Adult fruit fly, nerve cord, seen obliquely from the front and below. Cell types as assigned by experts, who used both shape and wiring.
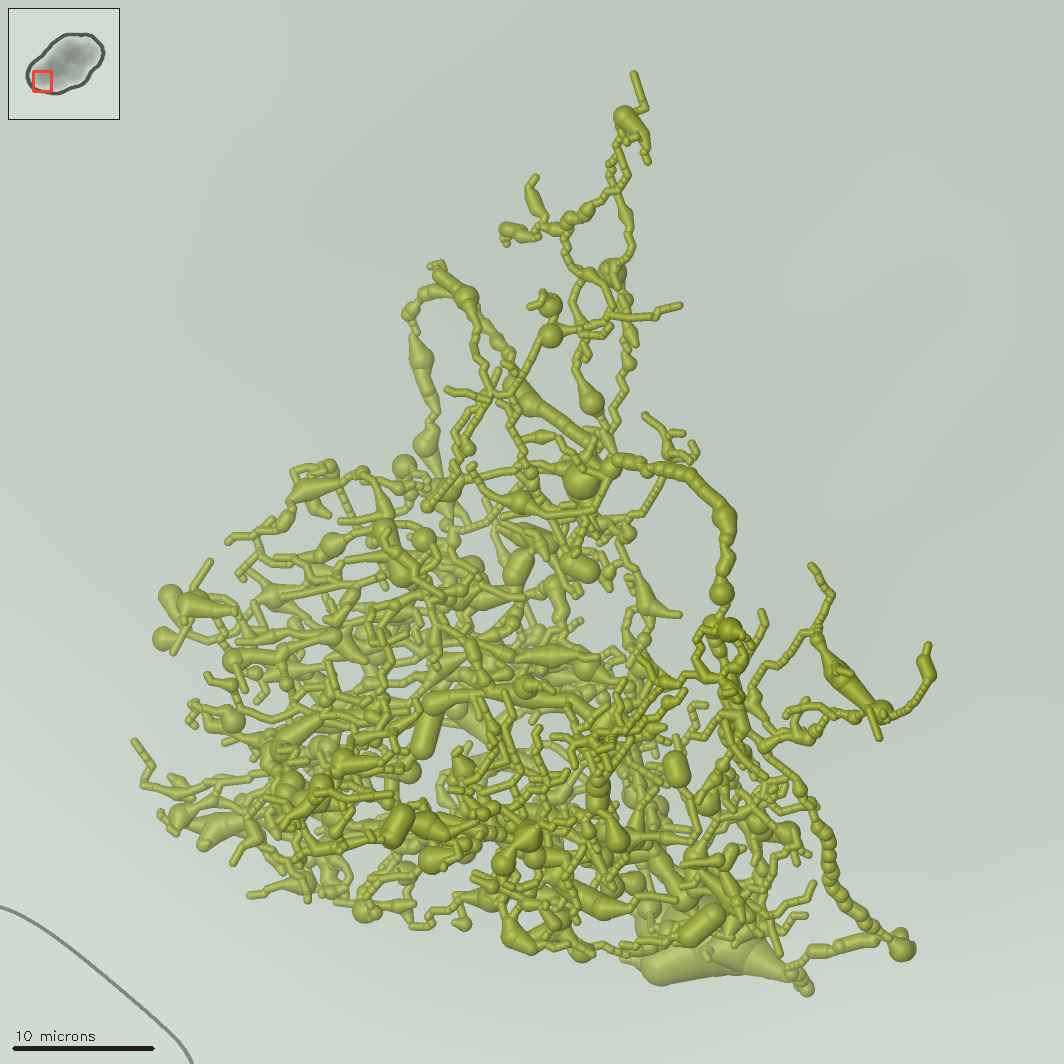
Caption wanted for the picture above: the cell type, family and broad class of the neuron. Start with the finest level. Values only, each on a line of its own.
EN00B027
hemilineage 00B
efferent neuron of the nerve cord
